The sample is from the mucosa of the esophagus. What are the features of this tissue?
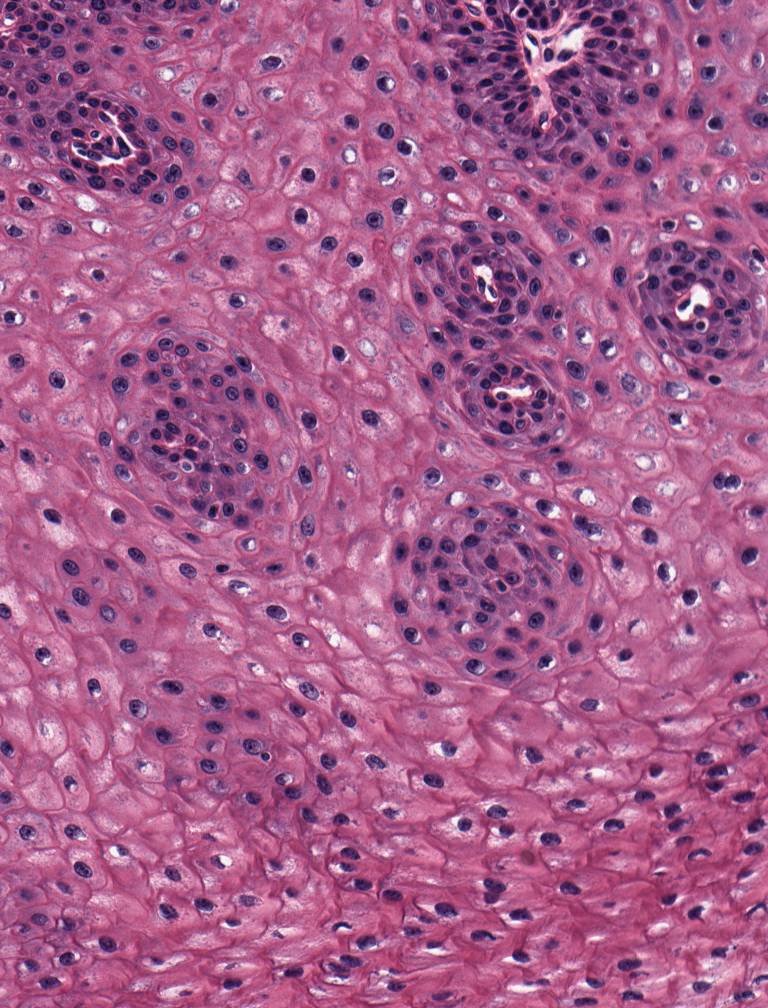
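This field is stratified squamous epithelium of large polygonal cells with sharp cell borders. Notice the abundant pale pink cytoplasm in these large squamous cells. Their nuclei are small, round and dark, many with a clear perinuclear halo. Inside the nests, cells have little cytoplasm and are layered concentrically around the central capillary.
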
